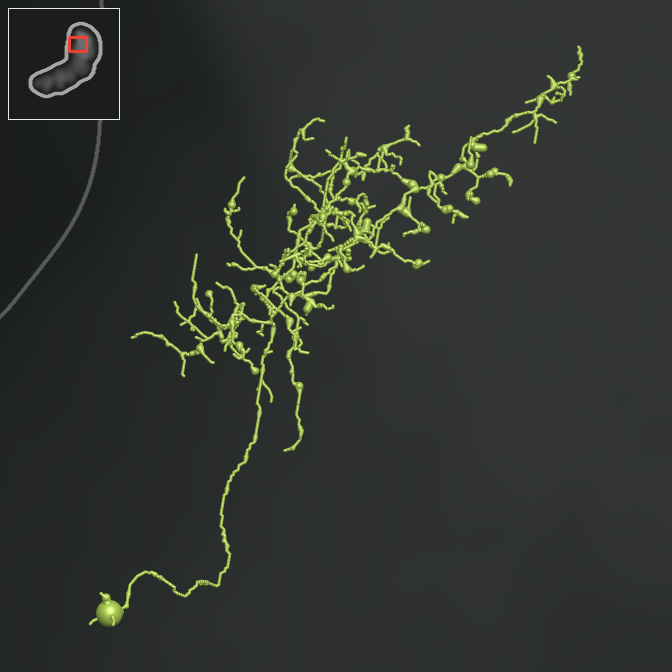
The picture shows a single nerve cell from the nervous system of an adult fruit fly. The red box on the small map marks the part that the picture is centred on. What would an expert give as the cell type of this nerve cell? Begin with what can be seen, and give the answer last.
The cell body is at the lower left of the picture. The picture shows dozens of branch ends. This is a central-brain intrinsic neuron. The cell type is SMP400.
